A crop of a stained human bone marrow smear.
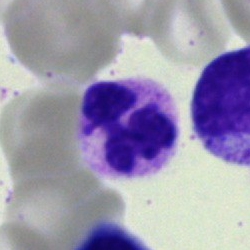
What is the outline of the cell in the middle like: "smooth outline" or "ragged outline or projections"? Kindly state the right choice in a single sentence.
What bounds the cell is a smooth, even outline.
